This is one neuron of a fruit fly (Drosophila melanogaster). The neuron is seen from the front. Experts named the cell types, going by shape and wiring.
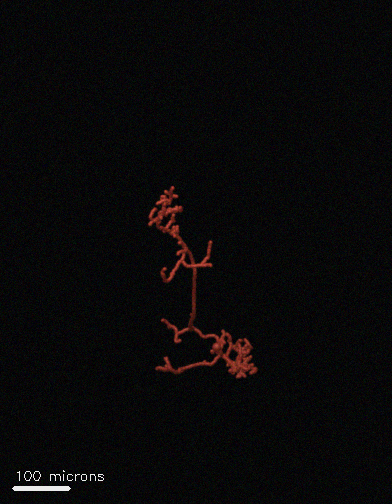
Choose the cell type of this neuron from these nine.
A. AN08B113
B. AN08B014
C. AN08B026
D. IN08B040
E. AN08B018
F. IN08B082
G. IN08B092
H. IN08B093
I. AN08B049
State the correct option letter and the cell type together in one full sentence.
Listed as option C, the cell type AN08B026 is that of the neuron.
